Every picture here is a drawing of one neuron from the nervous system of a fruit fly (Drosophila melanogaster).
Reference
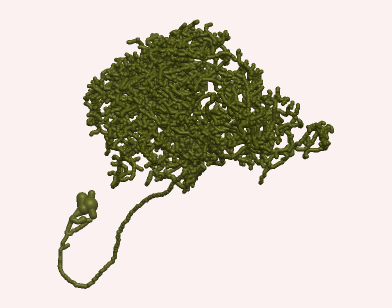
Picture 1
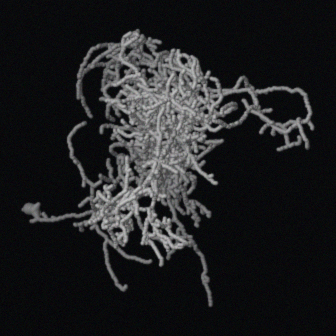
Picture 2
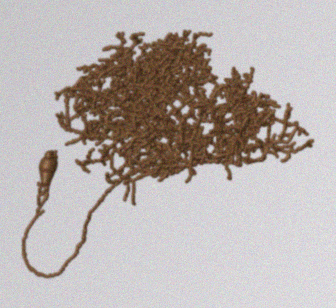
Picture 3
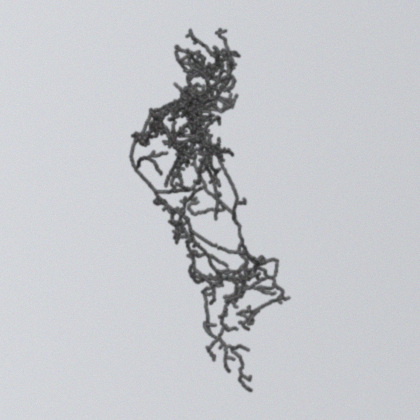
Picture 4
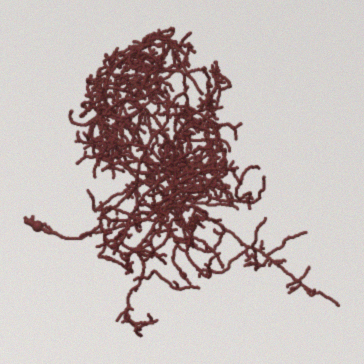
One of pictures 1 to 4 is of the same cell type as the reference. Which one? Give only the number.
2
